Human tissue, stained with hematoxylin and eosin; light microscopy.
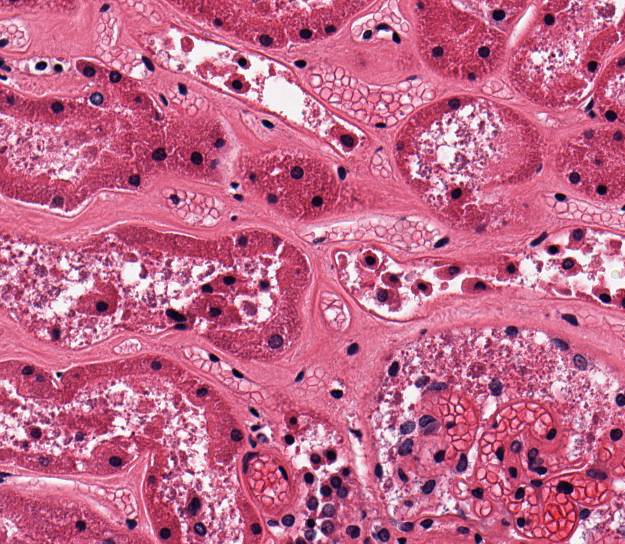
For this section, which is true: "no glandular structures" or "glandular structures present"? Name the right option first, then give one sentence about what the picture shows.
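Glandular structures present. The tubules are lined by a single layer of cuboidal cells with abundant granular eosinophilic cytoplasm.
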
